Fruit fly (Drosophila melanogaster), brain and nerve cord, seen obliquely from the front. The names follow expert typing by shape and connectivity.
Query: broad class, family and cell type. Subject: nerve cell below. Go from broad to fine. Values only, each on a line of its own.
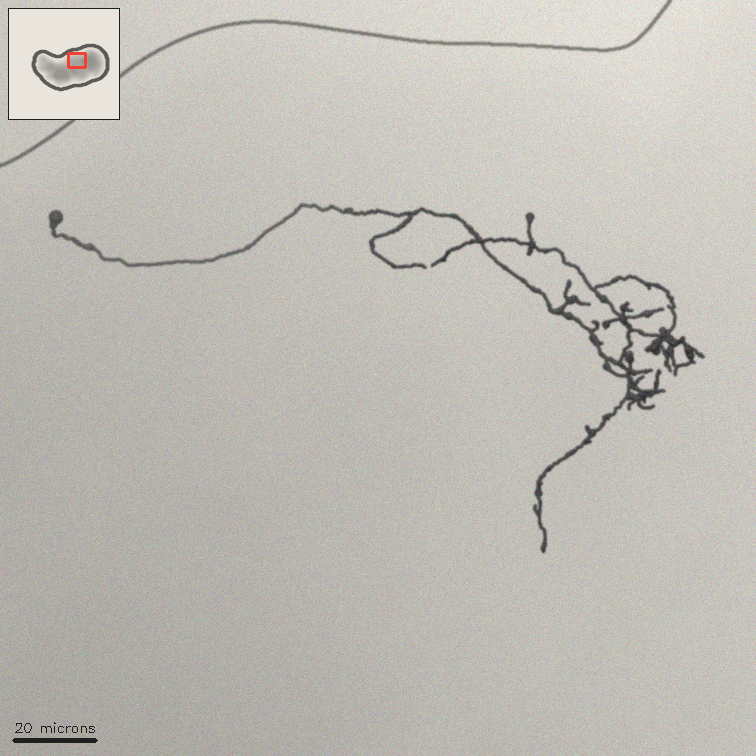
central-brain intrinsic neuron
hemilineage DL1_dorsal
CB1357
